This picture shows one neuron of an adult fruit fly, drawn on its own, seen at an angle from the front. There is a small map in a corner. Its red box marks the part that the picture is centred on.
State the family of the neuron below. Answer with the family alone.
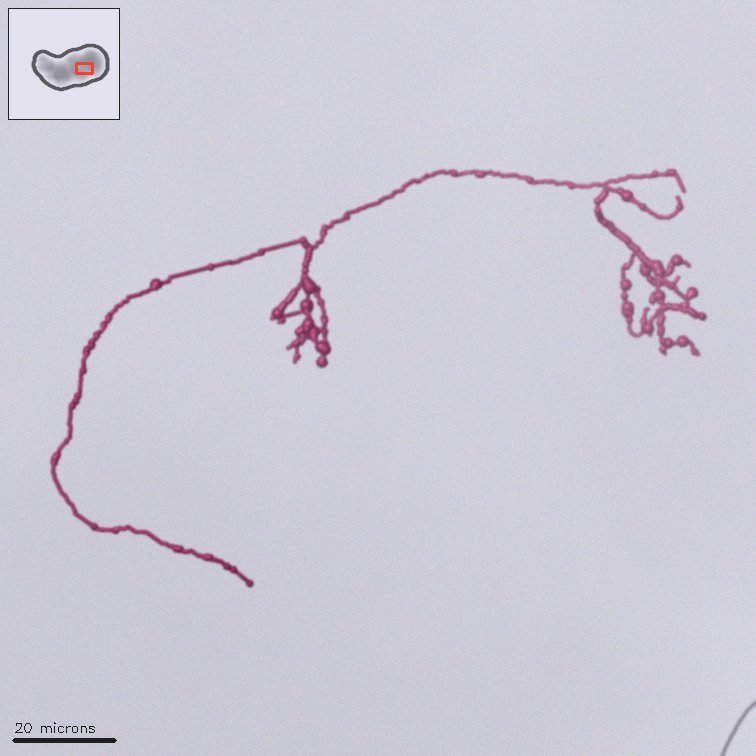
class olfactory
